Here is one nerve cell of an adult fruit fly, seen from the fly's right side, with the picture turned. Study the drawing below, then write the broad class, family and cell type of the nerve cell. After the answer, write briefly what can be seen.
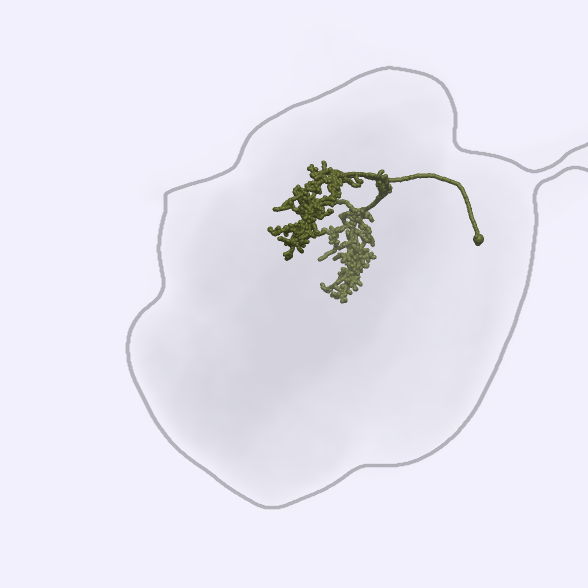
Its broad class is central-brain intrinsic neuron. The family is hemilineage LB0. Its cell type is WED187. Its cell body lies on the right of the picture. As drawn here it is wider than it is tall.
